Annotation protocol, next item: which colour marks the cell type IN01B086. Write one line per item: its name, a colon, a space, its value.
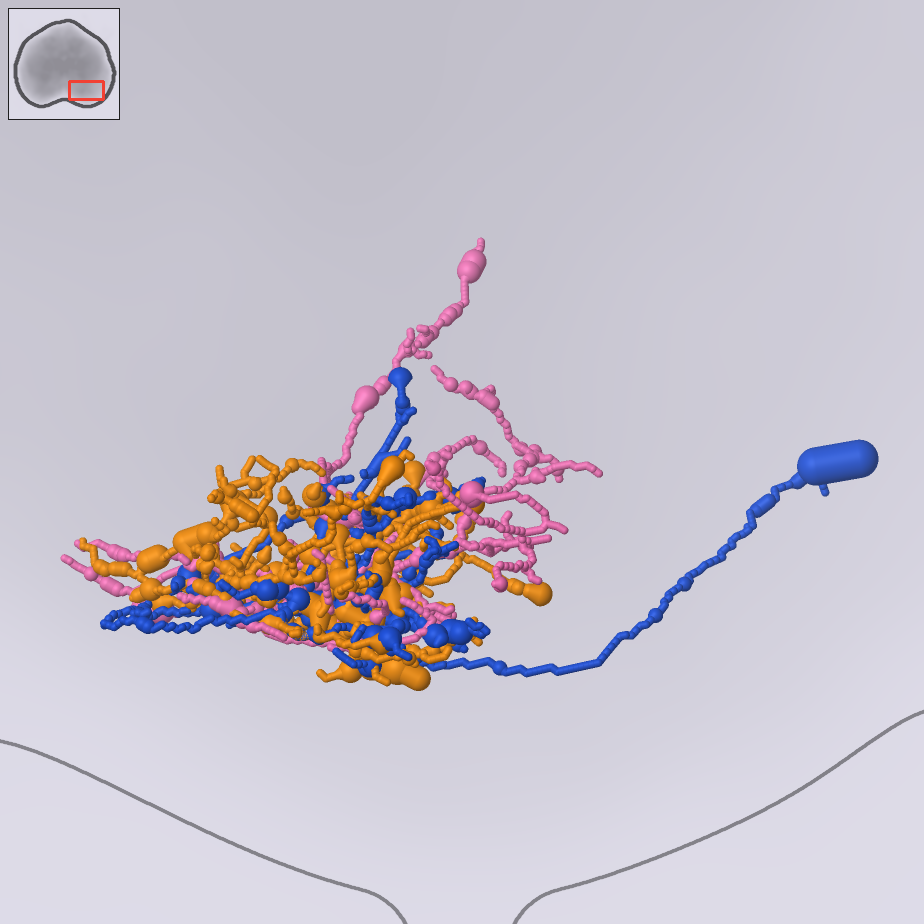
colour: orange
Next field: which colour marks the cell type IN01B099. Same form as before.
colour: blue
